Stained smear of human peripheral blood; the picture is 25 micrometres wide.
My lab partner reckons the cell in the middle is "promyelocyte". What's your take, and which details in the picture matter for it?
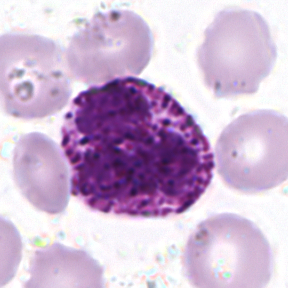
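What's there: a roughly oval cell, fairly smooth-edged, about 14 by 12 micrometres and about 1.75 times as wide as a whole red cell in the picture. It's packed with coarse dark purple granules lying over the nucleus as well as the cytoplasm, so the nucleus outline is largely hidden. Between the granules the cytoplasm is pale pinkish-violet, and there are no clear vacuoles.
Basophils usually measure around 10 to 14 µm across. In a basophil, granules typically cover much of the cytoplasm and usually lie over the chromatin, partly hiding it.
Both the size and the way the granules cover the nucleus speak for basophil.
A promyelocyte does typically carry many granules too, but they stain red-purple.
A heavy load of granules would therefore fit both names, though the ones here are dark purple rather than red-purple. So it's a basophil, not a promyelocyte.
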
